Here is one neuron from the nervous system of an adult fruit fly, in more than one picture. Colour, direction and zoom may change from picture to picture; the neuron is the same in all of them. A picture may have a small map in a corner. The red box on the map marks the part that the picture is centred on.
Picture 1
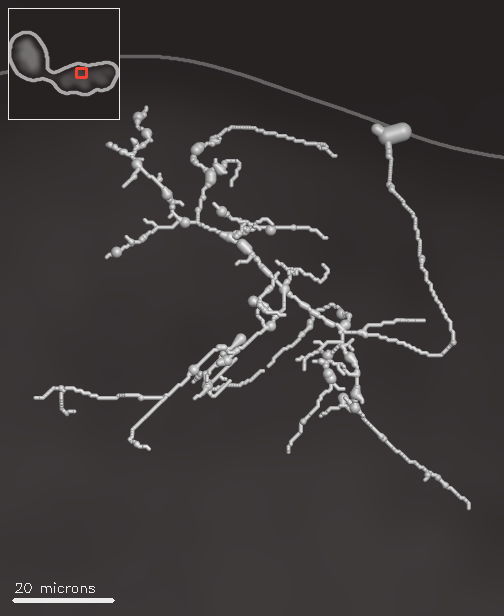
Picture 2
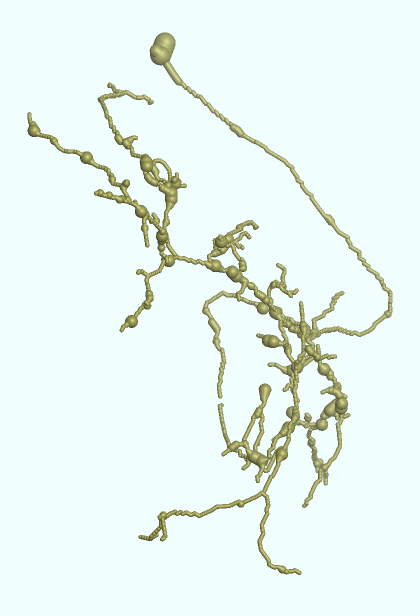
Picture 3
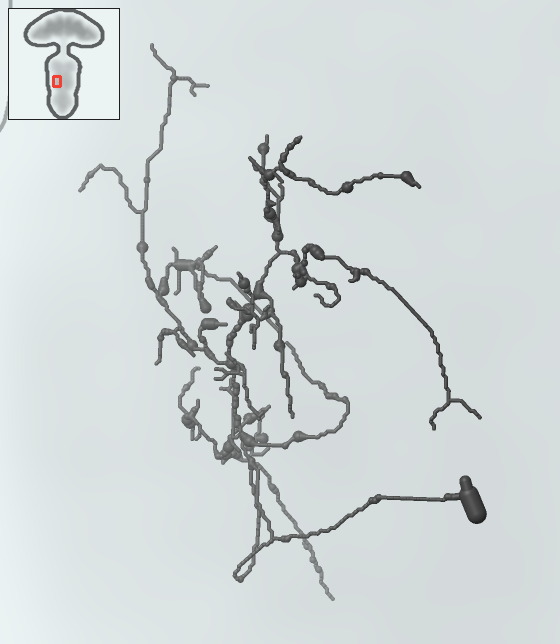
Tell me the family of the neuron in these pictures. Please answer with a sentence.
The family is hemilineage 11B.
